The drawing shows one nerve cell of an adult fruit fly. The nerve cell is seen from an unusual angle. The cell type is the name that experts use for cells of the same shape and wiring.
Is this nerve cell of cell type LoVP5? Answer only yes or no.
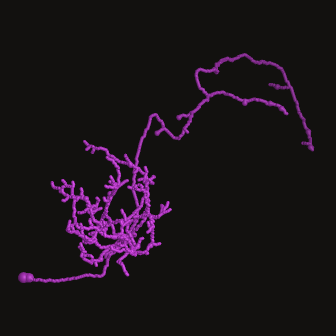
yes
